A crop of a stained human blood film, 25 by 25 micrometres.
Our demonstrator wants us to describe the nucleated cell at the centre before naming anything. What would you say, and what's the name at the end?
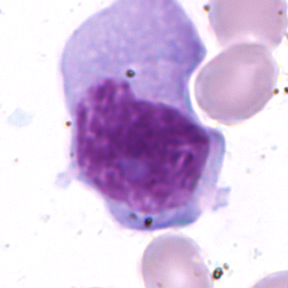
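Outline irregular; a broad lobe of cytoplasm extends upward above the nucleus. Nucleus in the lower half of the cell. Chromatin dark purple, coarsely clumped, paler streaks between clumps. Cytoplasm abundant, pale blue-lilac. Plasma cell.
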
